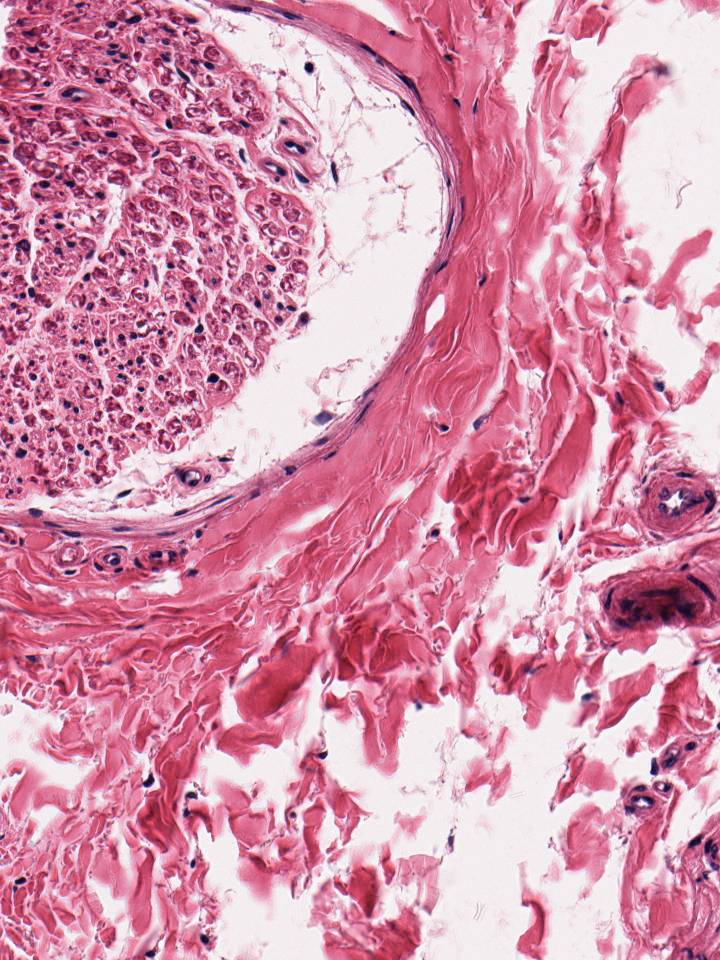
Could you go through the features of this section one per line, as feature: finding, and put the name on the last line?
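Fascicle: rounded, cross-cut nerve fascicle, upper left of field
Fibres: many small, closely packed round profiles
Nuclei: small, dark, scattered among the fibres
Sheath: thin, layered, flattened cells with elongated nuclei
Surroundings: dense pink collagen bundles, few nuclei
Name: tibial nerve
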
